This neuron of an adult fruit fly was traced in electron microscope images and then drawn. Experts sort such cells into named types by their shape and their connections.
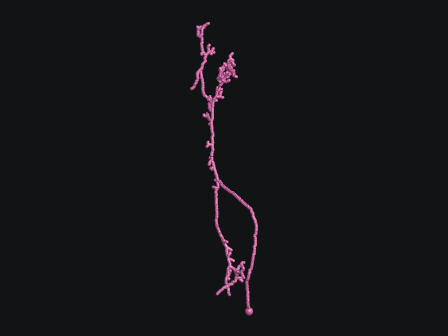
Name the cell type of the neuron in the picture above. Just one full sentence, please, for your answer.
This neuron is an instance of the cell type IN21A041.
